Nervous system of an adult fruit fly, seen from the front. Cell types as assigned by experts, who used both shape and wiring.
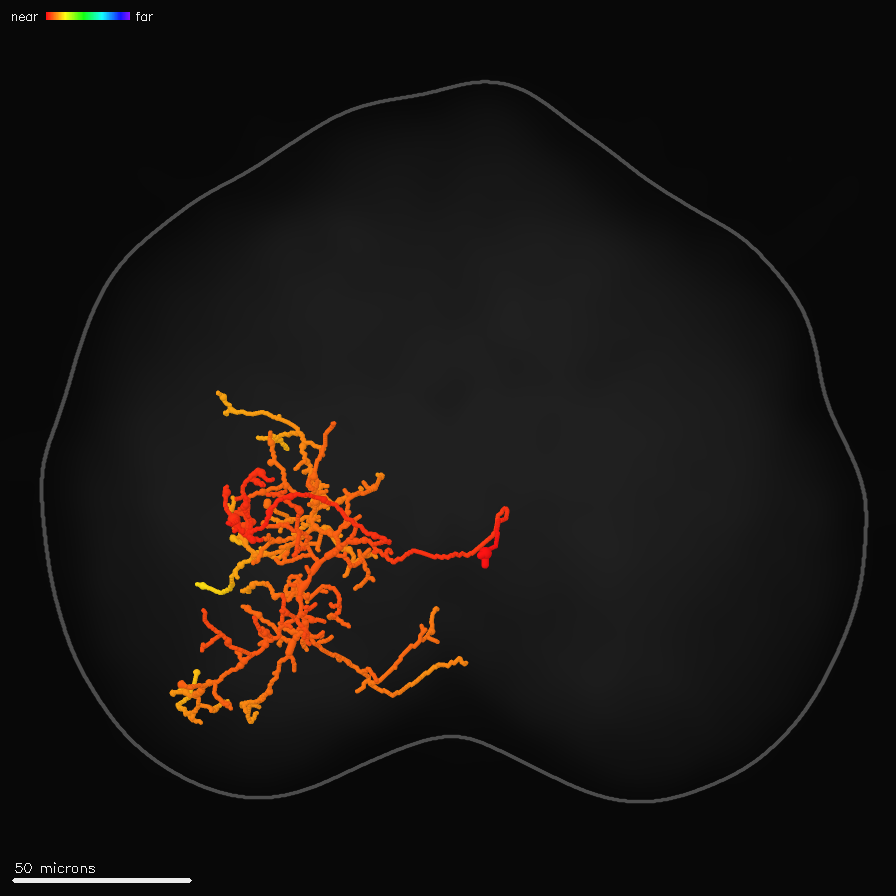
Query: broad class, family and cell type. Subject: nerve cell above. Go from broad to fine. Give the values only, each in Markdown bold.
**nerve-cord intrinsic neuron**, **hemilineage 01A**, **IN01A056**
